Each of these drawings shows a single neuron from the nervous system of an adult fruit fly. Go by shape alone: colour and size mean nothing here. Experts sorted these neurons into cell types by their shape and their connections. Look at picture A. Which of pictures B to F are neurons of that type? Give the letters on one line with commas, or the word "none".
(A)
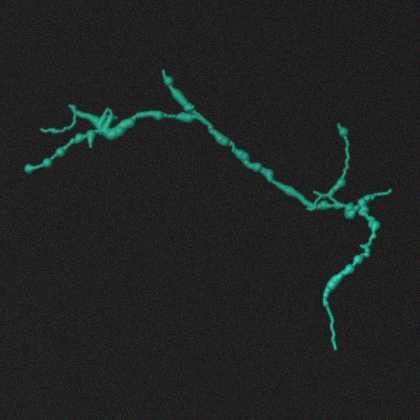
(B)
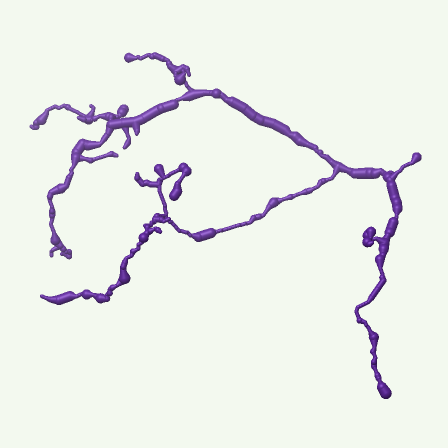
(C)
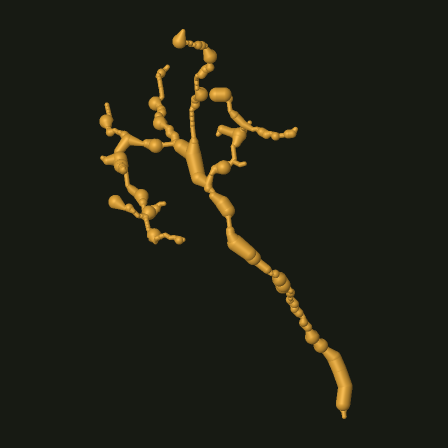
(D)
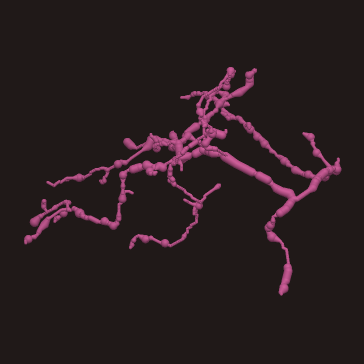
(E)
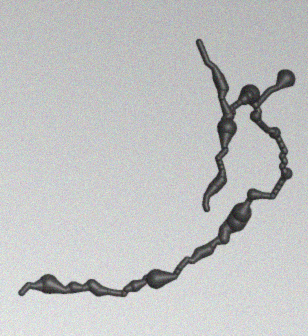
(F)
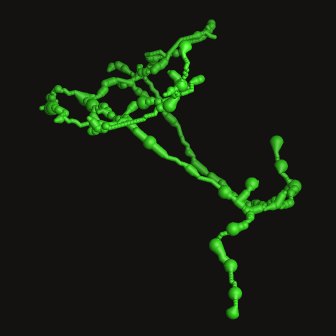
B, D, E, F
